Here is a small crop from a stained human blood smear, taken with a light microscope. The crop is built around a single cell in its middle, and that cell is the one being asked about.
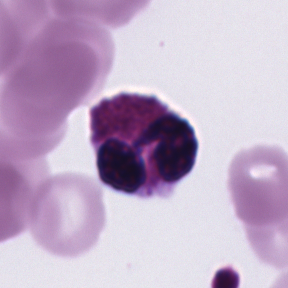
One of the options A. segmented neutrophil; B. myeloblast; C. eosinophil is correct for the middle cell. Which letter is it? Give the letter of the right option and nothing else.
C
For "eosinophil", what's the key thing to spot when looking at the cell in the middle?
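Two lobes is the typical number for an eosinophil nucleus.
Item one, the nucleus, fits: it has two separate lobes.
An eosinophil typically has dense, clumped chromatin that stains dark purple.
Item two fits as well, the chromatin here being dark purple and coarsely clumped.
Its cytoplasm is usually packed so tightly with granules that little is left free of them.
Item three matches: above the nucleus the cytoplasm is packed with granules, with little clear background between them.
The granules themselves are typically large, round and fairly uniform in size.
Those here are coarse and reddish-purple, in keeping with their usual large size.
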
